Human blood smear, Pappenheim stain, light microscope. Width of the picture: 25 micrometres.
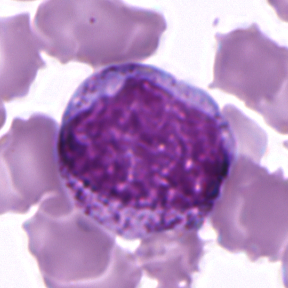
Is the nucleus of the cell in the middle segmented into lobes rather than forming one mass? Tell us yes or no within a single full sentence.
No, one compact round, oval or kidney-shaped mass makes up the nucleus of this cell.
